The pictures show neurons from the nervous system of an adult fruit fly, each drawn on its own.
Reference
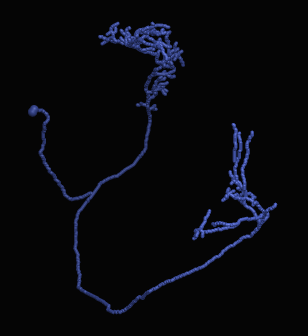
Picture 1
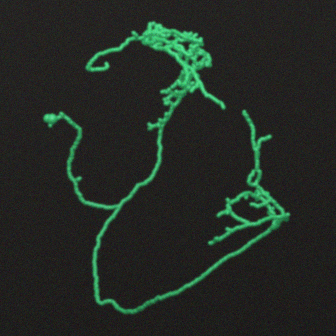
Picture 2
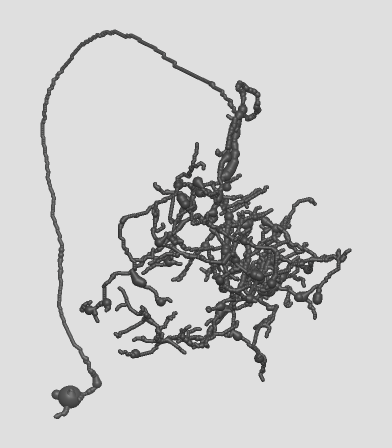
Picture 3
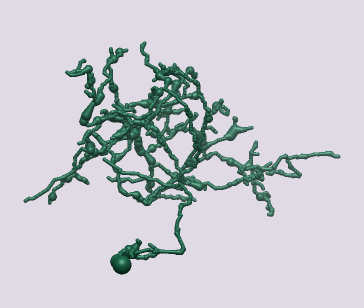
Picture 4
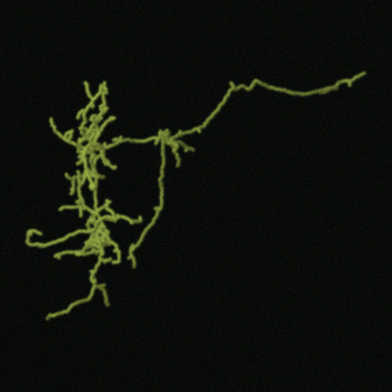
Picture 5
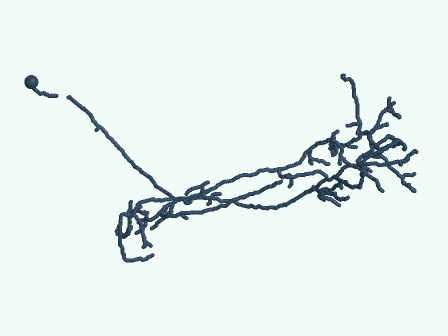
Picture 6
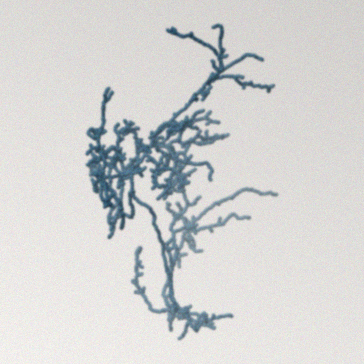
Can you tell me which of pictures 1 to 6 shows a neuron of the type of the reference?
1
